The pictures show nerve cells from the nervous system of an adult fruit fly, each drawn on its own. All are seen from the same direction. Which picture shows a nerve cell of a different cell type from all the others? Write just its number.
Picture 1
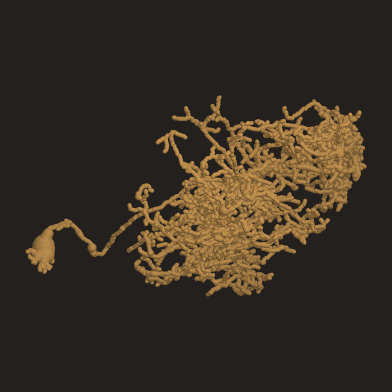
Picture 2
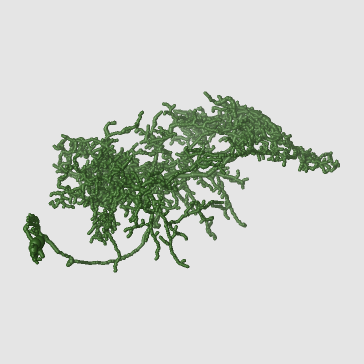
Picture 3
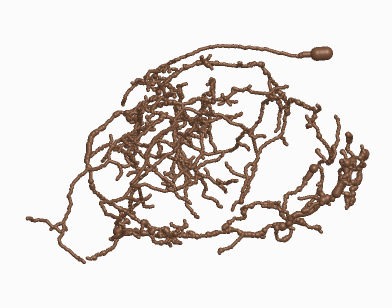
3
